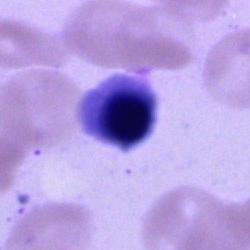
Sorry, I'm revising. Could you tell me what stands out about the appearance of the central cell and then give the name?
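The outline's roughly round but a bit angular and uneven. Nuclear chromatin is very dark and dense, with no visible texture. The cytoplasm is bluish-purple, forming a rim that's widest on the left. It's an erythroblast.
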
